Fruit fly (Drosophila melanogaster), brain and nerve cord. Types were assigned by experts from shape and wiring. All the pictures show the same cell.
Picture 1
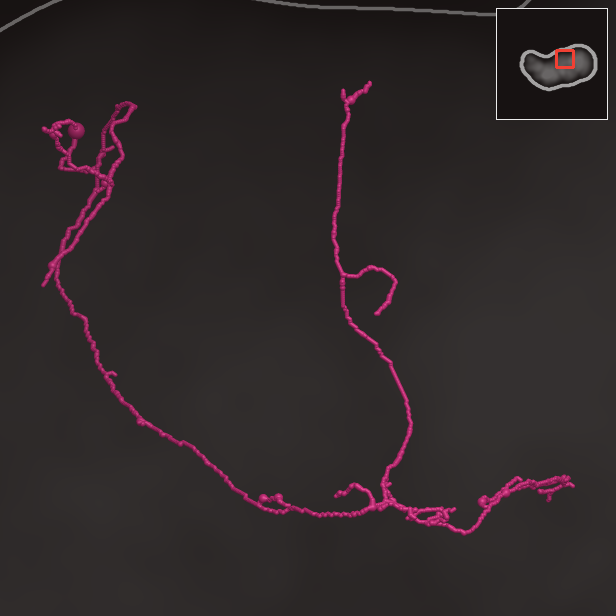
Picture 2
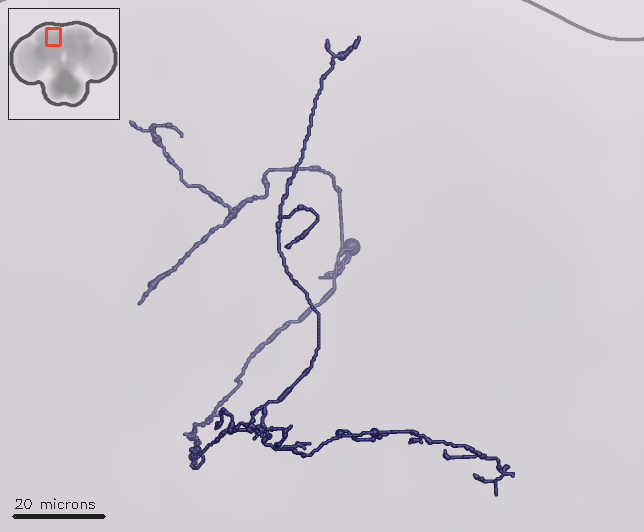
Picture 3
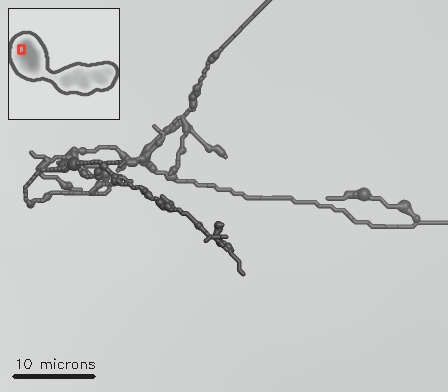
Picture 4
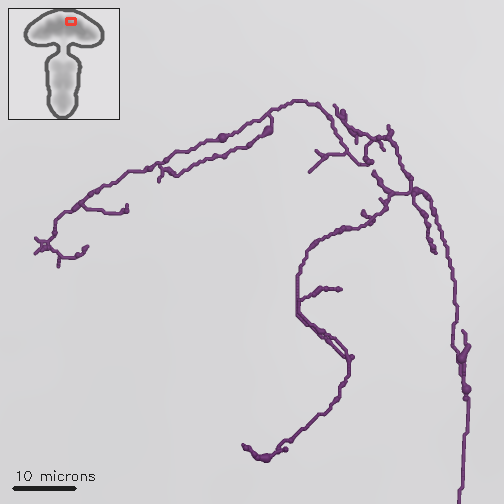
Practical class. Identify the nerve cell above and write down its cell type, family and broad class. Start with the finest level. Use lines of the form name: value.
cell type: KCab-p
family: class Kenyon Cell
broad class: central-brain intrinsic neuron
